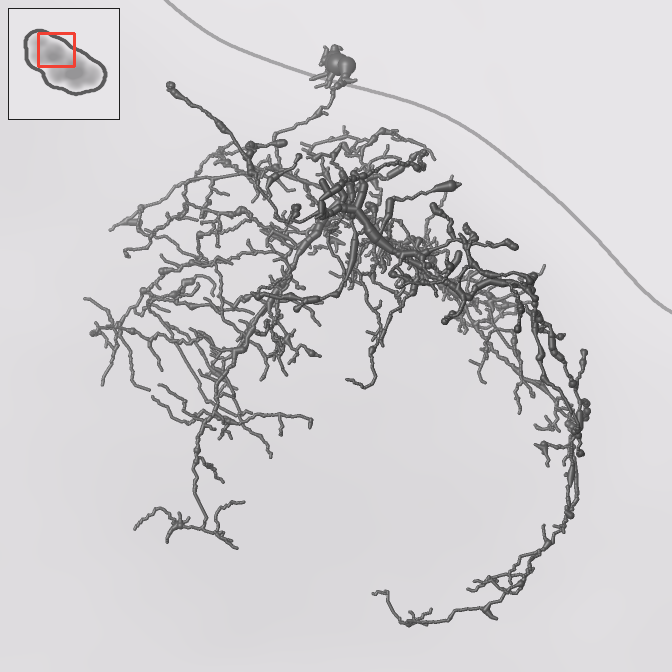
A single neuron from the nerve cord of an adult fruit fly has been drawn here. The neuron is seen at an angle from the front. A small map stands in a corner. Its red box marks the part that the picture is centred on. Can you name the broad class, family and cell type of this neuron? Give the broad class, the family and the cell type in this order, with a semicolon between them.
nerve-cord intrinsic neuron; hemilineage 19A; IN19A034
